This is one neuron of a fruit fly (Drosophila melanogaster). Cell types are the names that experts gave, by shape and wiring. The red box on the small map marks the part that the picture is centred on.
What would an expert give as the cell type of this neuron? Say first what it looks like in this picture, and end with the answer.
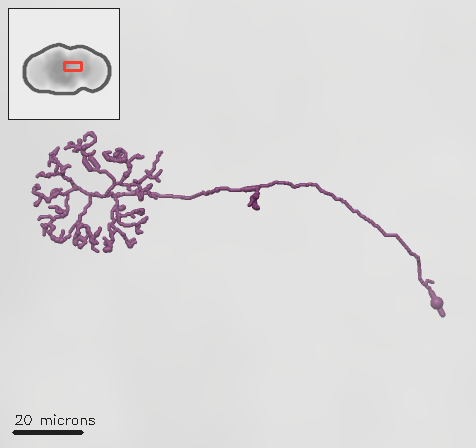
From left to right in the picture it spans about 120 microns. The picture shows dozens of branch ends. Its broad class is central-brain intrinsic neuron. Its cell type is ER3d_b.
